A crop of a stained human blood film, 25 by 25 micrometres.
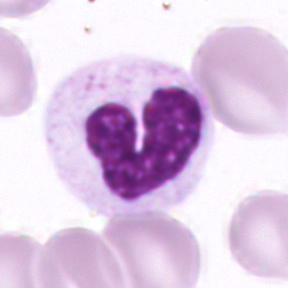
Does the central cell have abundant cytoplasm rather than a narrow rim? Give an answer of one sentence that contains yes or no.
Yes, it is abundant cytoplasm that surrounds its nucleus.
